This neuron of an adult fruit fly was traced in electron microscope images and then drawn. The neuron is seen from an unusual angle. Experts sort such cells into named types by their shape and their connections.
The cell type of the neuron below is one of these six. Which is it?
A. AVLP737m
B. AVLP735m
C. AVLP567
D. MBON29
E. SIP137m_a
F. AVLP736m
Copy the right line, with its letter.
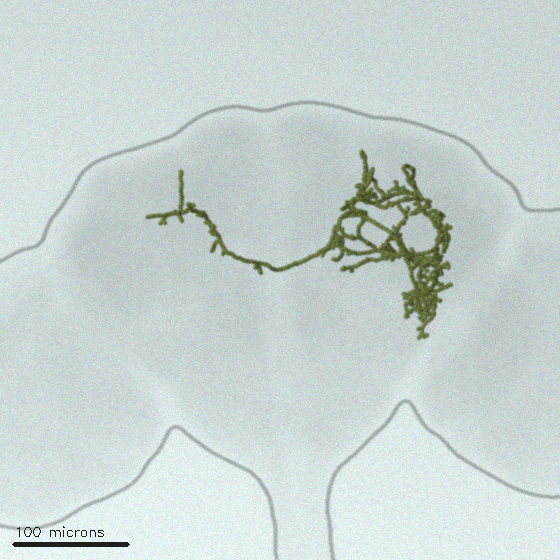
A. AVLP737m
